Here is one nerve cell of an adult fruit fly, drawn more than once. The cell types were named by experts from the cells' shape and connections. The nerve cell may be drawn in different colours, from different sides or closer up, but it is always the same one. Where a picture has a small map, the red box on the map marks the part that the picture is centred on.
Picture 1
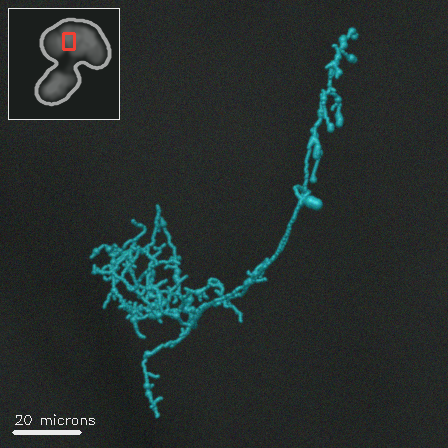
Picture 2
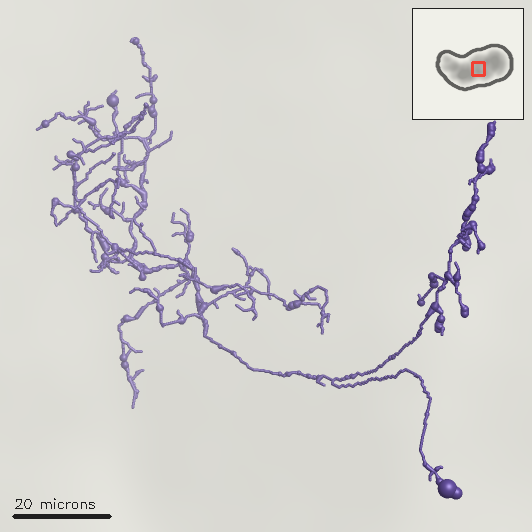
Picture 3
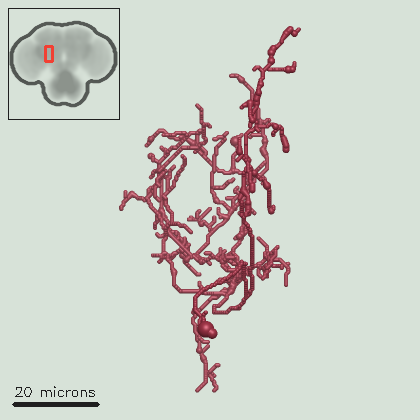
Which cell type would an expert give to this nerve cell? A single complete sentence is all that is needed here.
Of the cell type WED009 is this nerve cell.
